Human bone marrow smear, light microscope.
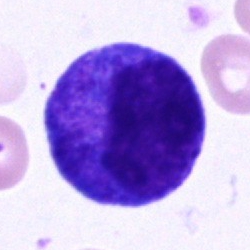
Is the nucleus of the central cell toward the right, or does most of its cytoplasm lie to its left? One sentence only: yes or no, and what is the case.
Yes, it is to the left of the nucleus that most cytoplasm lies.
